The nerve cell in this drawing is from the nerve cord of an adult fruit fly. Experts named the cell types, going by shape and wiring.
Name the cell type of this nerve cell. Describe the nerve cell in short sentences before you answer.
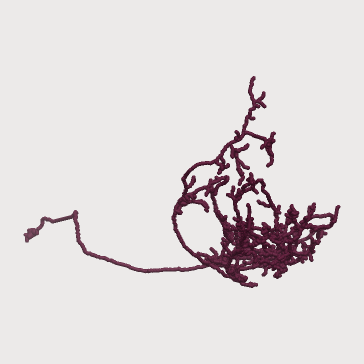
The picture shows dozens of branch ends. As drawn here it is wider than it is tall. It is a nerve-cord intrinsic neuron. Its cell type is IN01A039.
